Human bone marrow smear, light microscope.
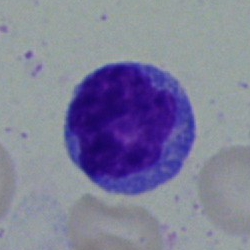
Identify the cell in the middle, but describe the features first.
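In this cell the nucleus lies off-centre, toward the upper left. Its chromatin is dark purple and coarsely clumped, with paler patches between the clumps. The cytoplasm contains no distinct granules and no vacuoles. This is a blast.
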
